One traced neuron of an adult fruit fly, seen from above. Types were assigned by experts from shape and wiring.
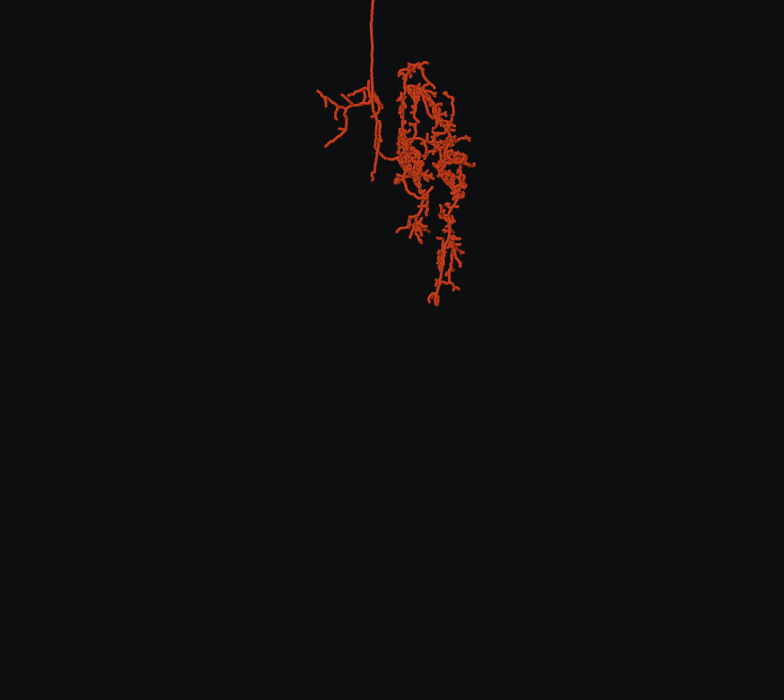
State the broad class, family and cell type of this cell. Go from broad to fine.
ascending neuron; hemilineage 06B; AN06B026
